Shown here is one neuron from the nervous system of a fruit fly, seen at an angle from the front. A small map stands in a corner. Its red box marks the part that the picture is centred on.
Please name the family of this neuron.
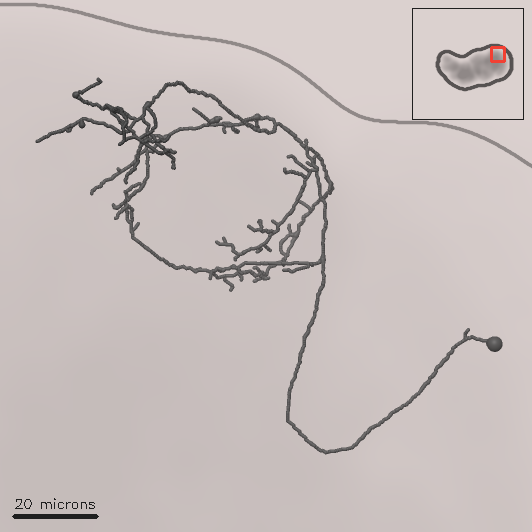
hemilineage VPNl&d1_dorsal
